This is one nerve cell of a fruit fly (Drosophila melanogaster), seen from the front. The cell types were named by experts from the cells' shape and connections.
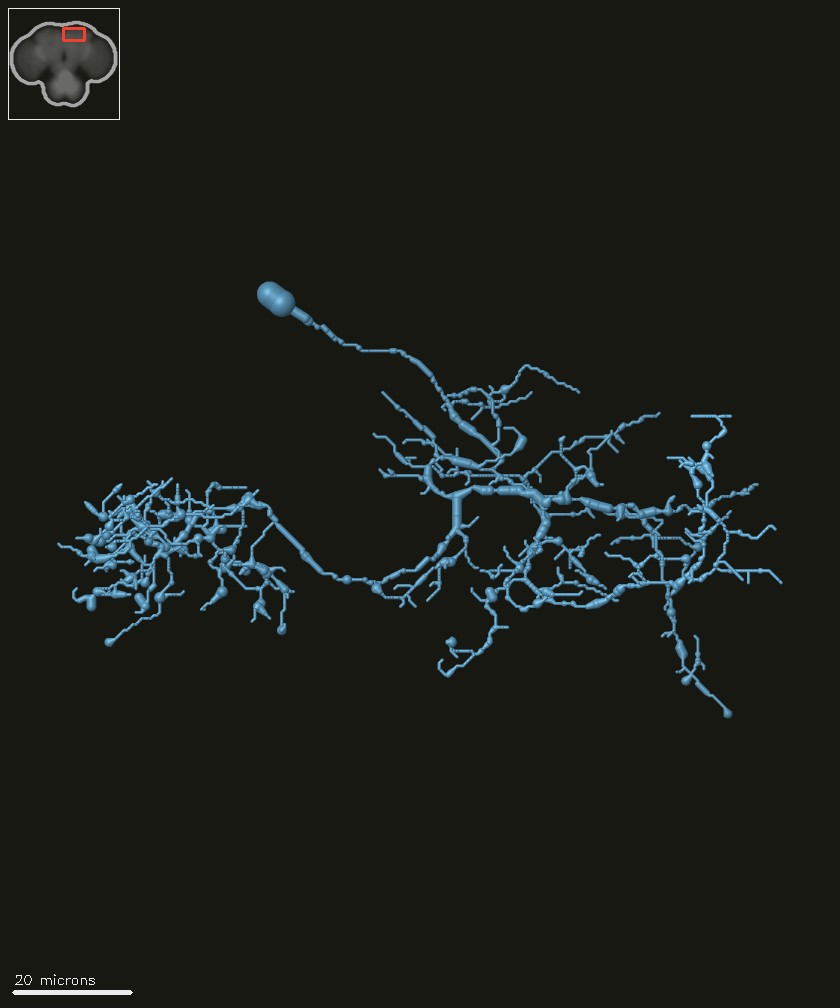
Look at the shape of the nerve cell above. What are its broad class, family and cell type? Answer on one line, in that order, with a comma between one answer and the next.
central-brain intrinsic neuron, hemilineage CLp1, SMP425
